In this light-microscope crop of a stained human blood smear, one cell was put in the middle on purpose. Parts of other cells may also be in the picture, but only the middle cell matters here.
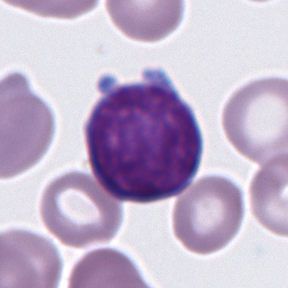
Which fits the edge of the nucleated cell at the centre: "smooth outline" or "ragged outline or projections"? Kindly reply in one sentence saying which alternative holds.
A rough edge runs around this cell.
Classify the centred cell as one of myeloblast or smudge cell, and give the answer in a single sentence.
The cell in the middle of this crop is a myeloblast.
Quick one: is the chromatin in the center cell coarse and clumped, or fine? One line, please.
Its chromatin is clumped in a coarse pattern.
